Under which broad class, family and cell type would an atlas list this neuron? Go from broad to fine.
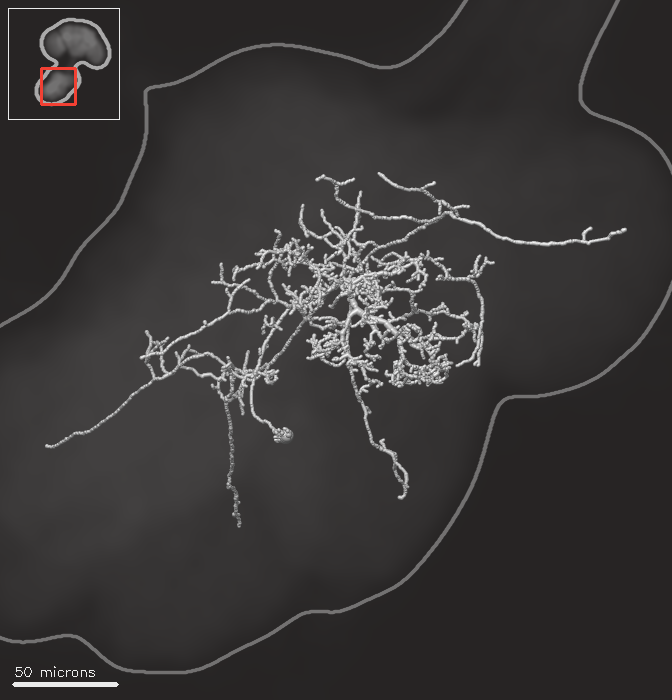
nerve-cord intrinsic neuron; hemilineage 06B; IN06B016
